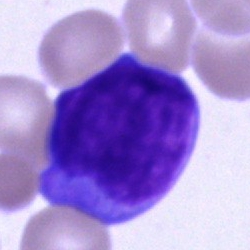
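Blast: central cell, stained bone marrow smear. A single, unlobed nuclear mass fills most of the cell. The visible cytoplasm lies chiefly as a crescent along the lower left edge and contains no distinct granules. The outline is somewhat angular rather than smoothly round.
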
